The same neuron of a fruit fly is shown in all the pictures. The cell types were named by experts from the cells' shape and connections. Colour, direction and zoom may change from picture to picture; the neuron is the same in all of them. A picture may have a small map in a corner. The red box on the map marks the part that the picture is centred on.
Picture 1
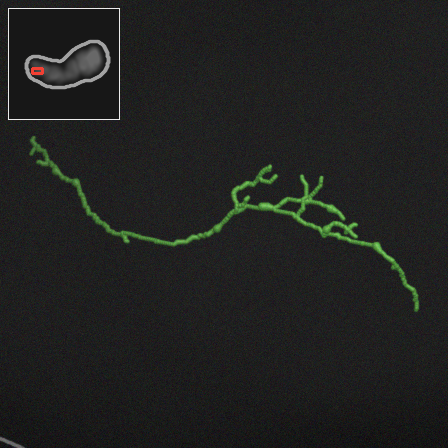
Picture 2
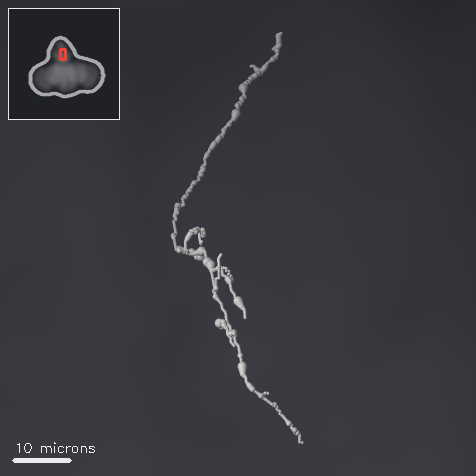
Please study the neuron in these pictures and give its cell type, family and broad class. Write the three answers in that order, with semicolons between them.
SNta37; class mechanosensory tactile; sensory neuron entering the nerve cord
